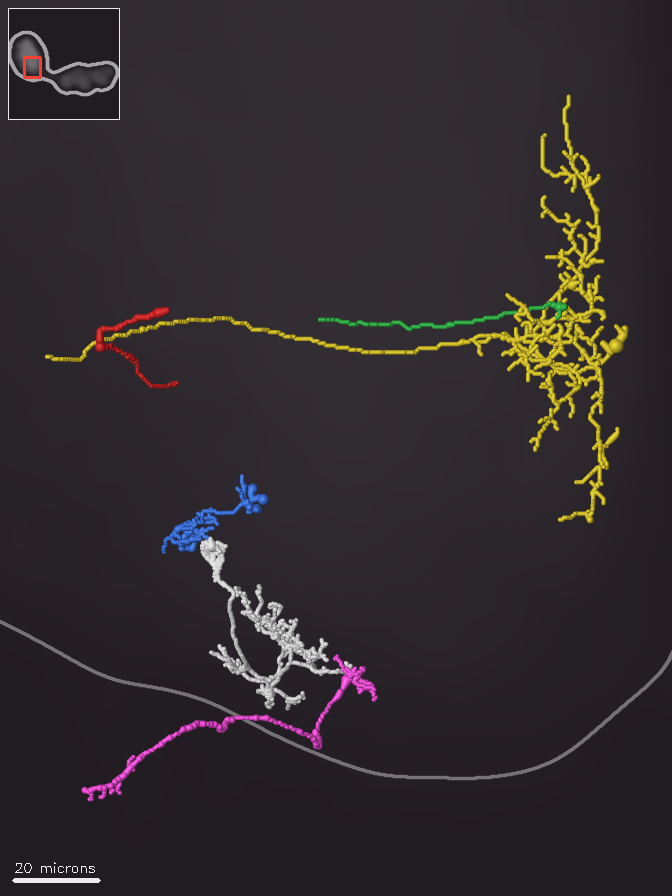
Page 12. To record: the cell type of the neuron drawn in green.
R7y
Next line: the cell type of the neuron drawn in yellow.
Lawf1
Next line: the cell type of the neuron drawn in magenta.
L3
